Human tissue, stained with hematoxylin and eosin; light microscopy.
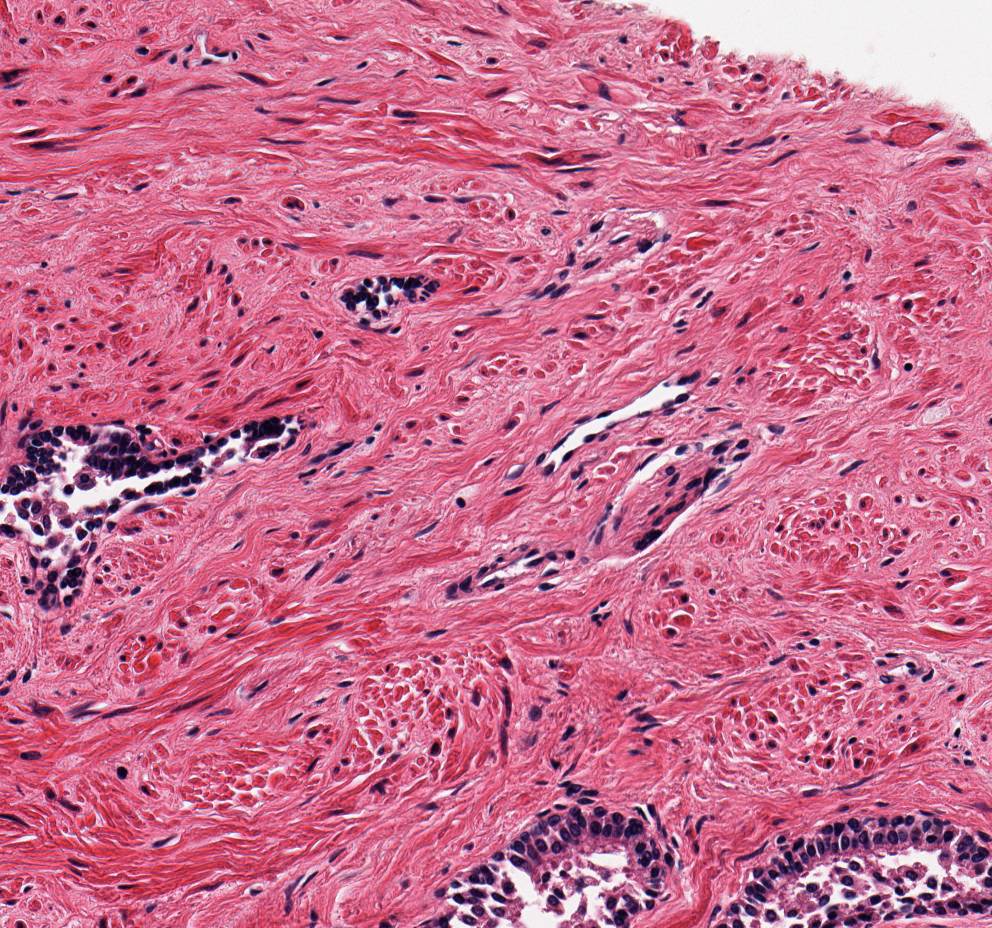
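Prostate: mostly dense pink fibromuscular stroma, with just a few small epithelial structures scattered in it. Smooth muscle bundles interlace, some cut across as rounded clusters, others lengthwise. Stromal nuclei are sparse, mostly elongated and spindle-shaped. Mid-field at the left edge sits a branching epithelial structure with a slit-like lumen.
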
